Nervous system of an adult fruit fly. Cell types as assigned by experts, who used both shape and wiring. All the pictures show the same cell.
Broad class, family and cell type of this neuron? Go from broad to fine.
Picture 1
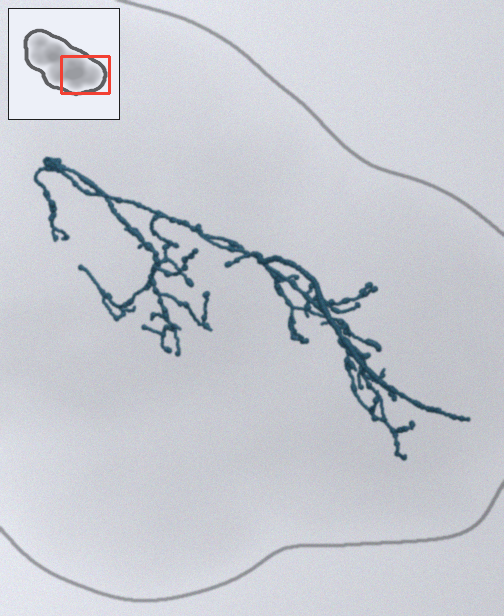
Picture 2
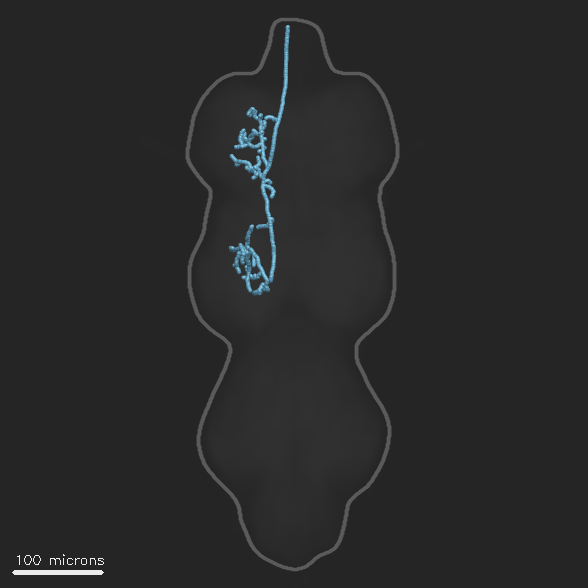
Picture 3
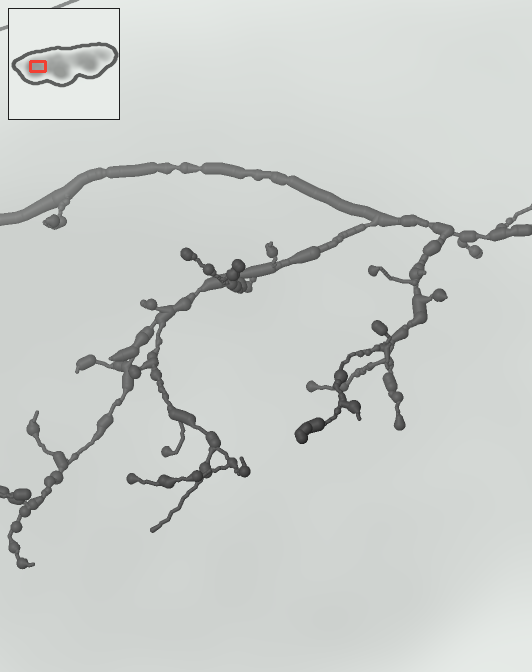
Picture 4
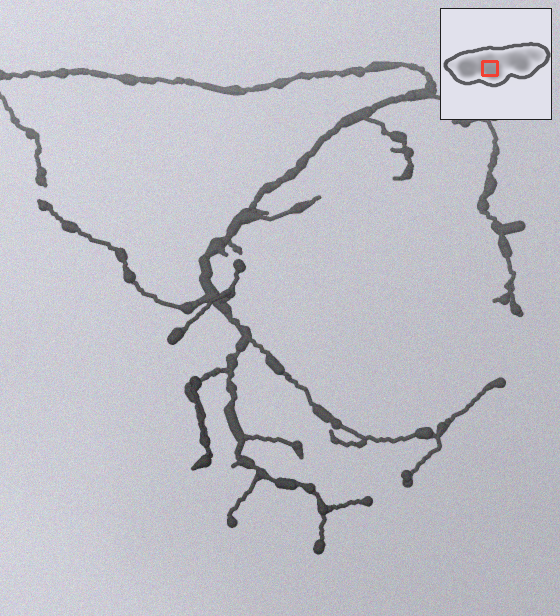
descending neuron; DNb; DNb08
